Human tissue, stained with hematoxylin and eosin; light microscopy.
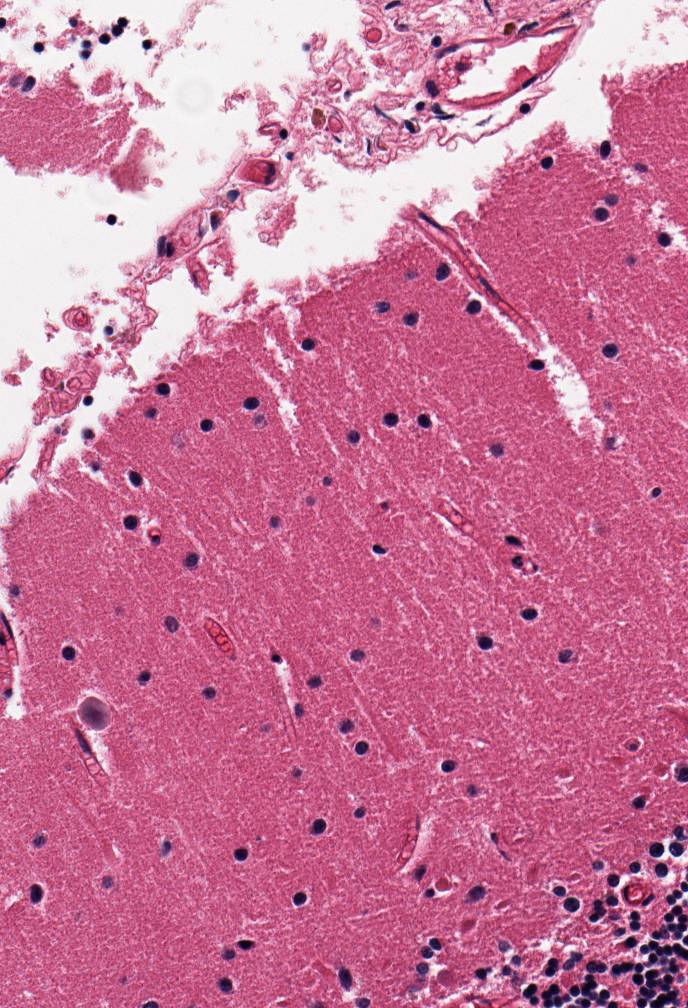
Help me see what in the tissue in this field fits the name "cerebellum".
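This is cerebellum; let me check the field against it. Most of it is pale pink, finely fibrillar neuropil with few nuclei, each small, round and dark, cytoplasm barely visible. A dense cluster of small round dark nuclei fills the bottom right corner. Loose membranous tissue with small vessels runs along the top left, outside the neuropil.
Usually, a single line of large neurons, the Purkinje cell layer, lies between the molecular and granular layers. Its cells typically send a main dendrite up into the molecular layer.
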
